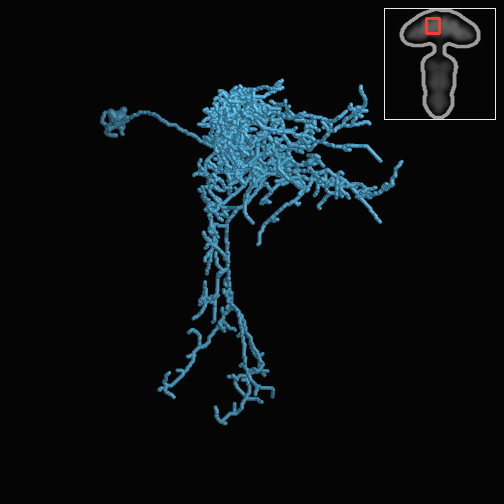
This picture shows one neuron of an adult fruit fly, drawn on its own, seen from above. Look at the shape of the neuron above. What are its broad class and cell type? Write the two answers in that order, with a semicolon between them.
central-brain intrinsic neuron; LAL072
